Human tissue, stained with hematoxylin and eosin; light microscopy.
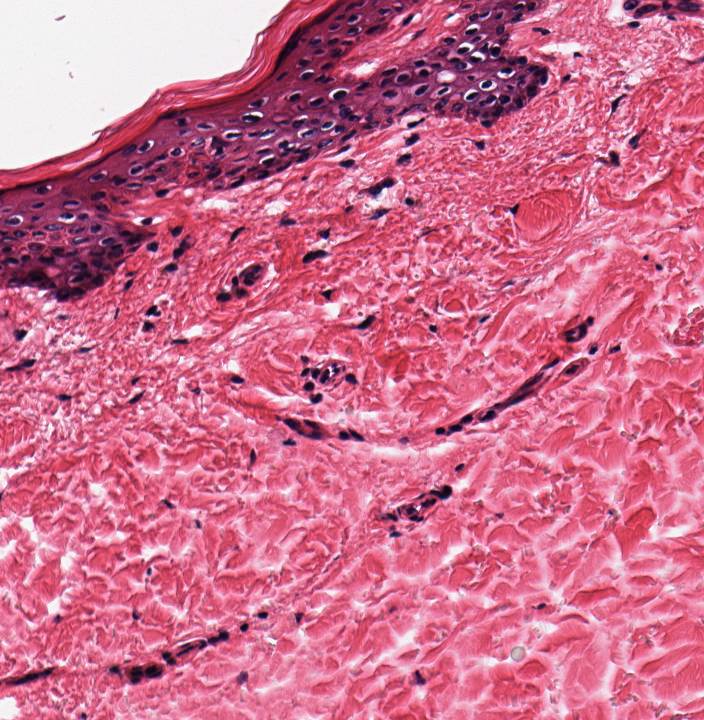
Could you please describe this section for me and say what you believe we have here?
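Along the upper-left edge you've got a strip of epidermis, with dermis filling everything below. It's a thin stratified squamous epithelium, lower border nearly flat, no long rete ridges, topped by a thin, compact, bright pink keratin layer. The small vessels up in the dermis have only a few scattered dark nuclei around them. This is skin of the suprapubic region.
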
